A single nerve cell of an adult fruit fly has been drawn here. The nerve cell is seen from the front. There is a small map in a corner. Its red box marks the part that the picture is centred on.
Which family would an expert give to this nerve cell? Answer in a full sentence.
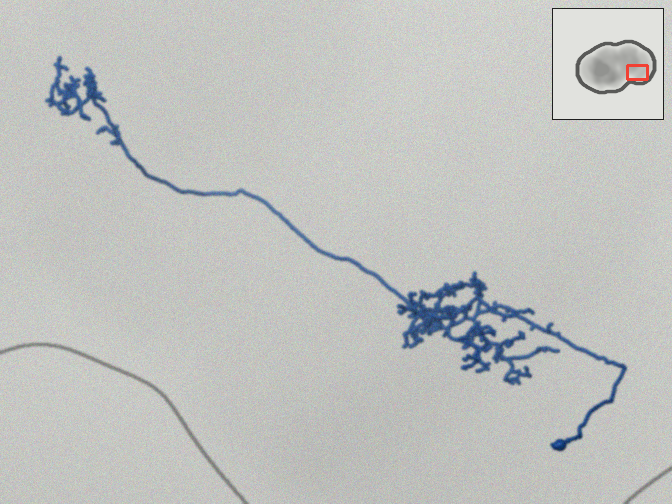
The family is Tm.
